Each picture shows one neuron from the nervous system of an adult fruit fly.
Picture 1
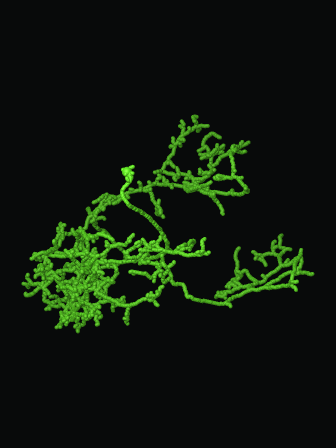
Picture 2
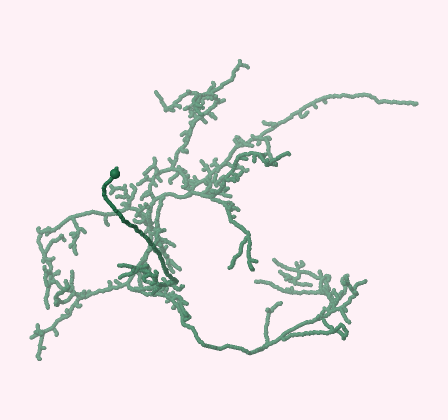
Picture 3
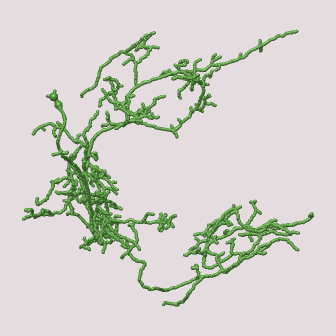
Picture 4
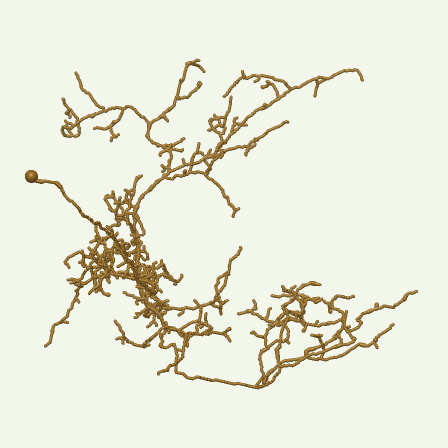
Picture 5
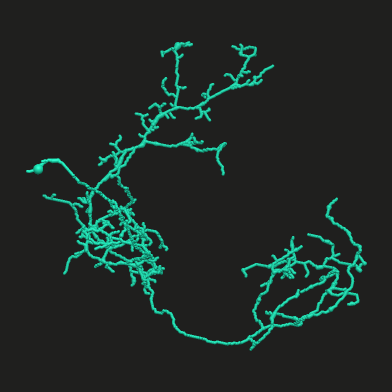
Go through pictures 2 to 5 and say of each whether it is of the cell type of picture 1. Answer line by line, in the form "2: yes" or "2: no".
2: yes
3: no
4: no
5: no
